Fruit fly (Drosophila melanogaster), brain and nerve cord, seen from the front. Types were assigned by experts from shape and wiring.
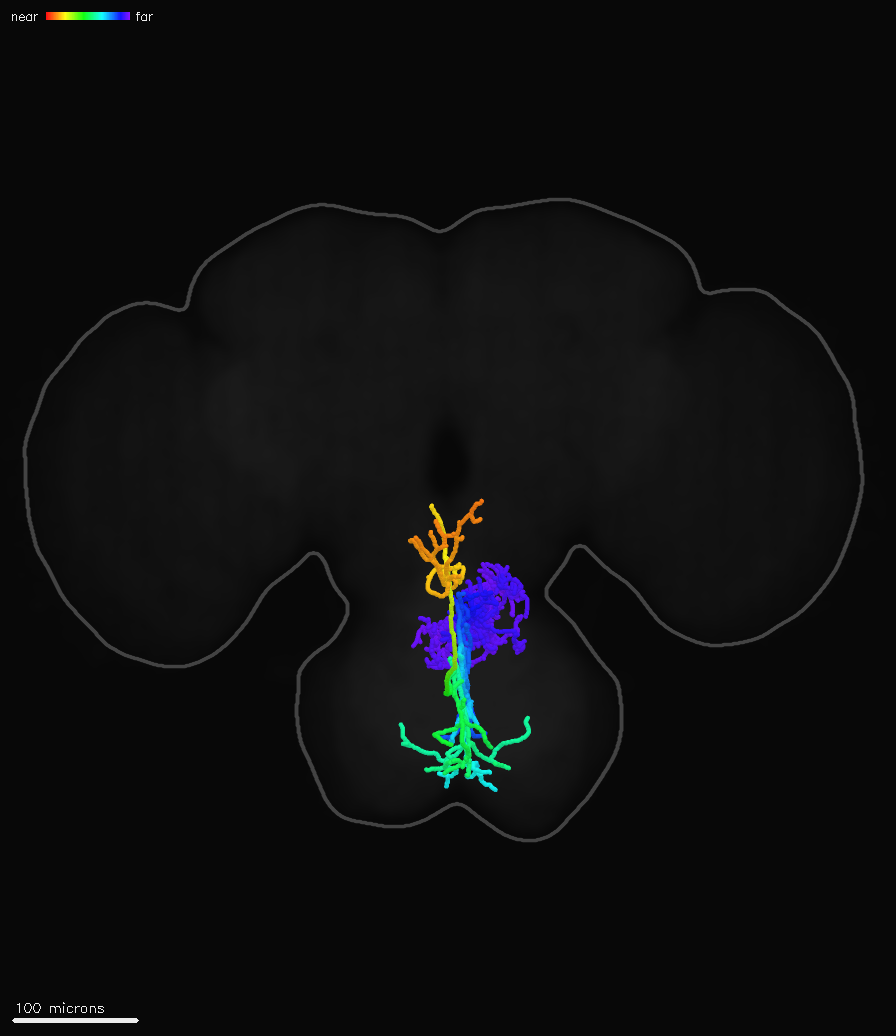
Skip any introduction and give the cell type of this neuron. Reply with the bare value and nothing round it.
ANXXX084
